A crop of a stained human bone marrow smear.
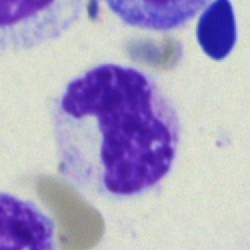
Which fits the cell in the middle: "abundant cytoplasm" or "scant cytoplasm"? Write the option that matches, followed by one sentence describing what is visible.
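Scant cytoplasm. The nucleus fills most of the cell and lies toward the right.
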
